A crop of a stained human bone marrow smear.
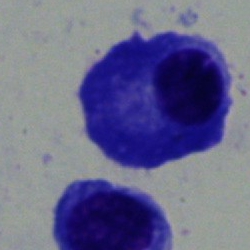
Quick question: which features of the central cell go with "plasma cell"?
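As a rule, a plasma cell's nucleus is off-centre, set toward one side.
First check, nucleus position: here it lies off-centre toward the right side of the cell, in keeping with a plasma cell. Second, cytoplasm: it is abundant and deep blue, and a paler zone lies in it to the left of the nucleus. Third, outline: irregular, with small bumps along its edge.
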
